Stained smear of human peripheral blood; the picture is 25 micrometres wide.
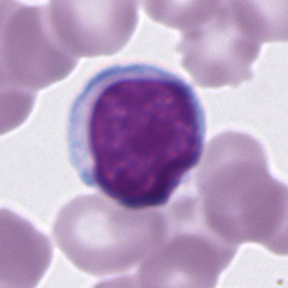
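Typical lymphocyte, central cell of a stained peripheral blood smear. Outline round and smooth. Nucleus about 12 by 10 micrometres, off-centre toward the right, filling about 70% of the cell's area. Shallow notch in the nuclear outline at lower right. Cytoplasm a pale blue crescent, widest on the left.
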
